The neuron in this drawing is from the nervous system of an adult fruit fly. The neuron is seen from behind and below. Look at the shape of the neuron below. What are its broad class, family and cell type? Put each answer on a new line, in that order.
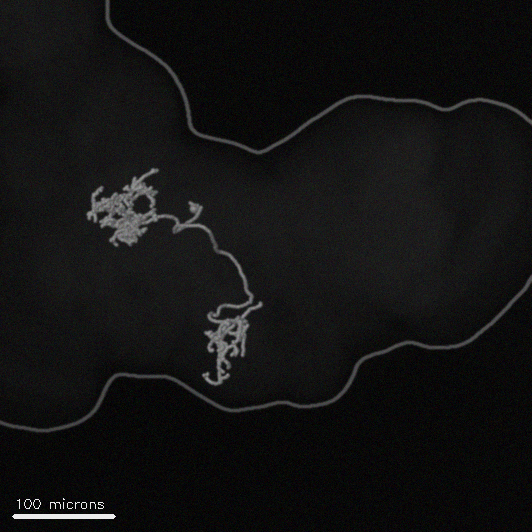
central-brain intrinsic neuron
ALIN
LHAD4a1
